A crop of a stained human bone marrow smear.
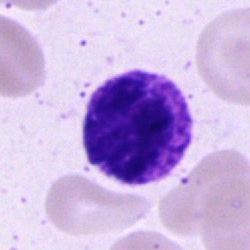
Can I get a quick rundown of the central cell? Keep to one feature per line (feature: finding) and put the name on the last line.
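Chromatin: dark purple, coarsely clumped.
Nucleolus: no distinct one visible.
Cytoplasm: only a thin rim, mainly along the right edge.
Vacuoles: none visible.
Name: basophil.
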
